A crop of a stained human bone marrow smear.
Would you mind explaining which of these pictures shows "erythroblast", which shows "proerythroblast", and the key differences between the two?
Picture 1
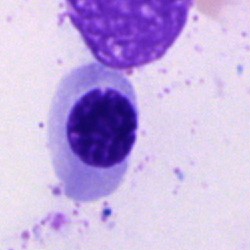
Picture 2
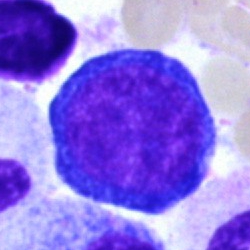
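The erythroblast is in picture 1, and the proerythroblast is in picture 2. Shape: the erythroblast is oval, longer from top to bottom than from side to side; the proerythroblast is roughly round, with a slightly uneven, bumpy edge. Chromatin: in the erythroblast it is dark purple and coarsely clumped; in the proerythroblast it is finely dispersed, with a faint mottled purple pattern and no coarse dark clumps.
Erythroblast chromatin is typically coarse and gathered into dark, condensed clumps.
Cytoplasm: the erythroblast has pale greyish-blue cytoplasm, while the proerythroblast has deep blue cytoplasm forming only a thin rim around the nucleus.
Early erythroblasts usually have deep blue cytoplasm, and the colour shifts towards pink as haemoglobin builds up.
Nucleus: in the erythroblast it lies off-centre, toward the right side, and no nucleolus is visible.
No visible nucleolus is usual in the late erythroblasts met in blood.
Neither cell shows cytoplasmic granules, and no vacuoles are visible in the proerythroblast.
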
